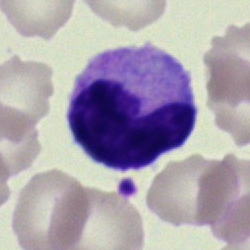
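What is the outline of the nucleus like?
Indented along its upper edge.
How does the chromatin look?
Dense and dark purple.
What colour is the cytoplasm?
Pale lilac.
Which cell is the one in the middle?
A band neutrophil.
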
